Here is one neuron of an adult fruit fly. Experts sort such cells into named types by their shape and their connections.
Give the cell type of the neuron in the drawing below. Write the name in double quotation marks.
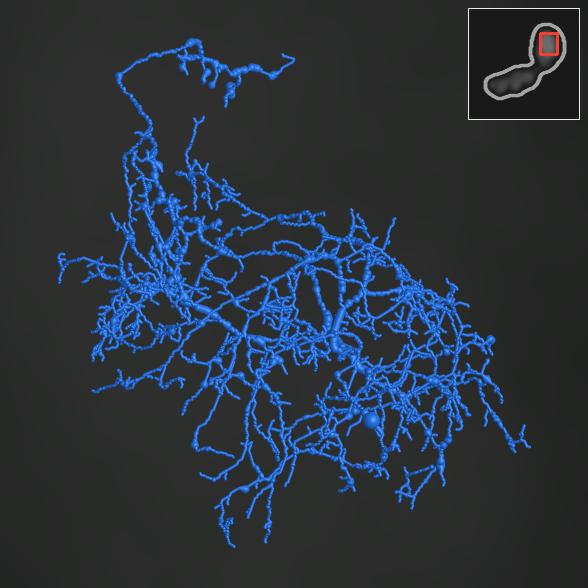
"CB3019"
